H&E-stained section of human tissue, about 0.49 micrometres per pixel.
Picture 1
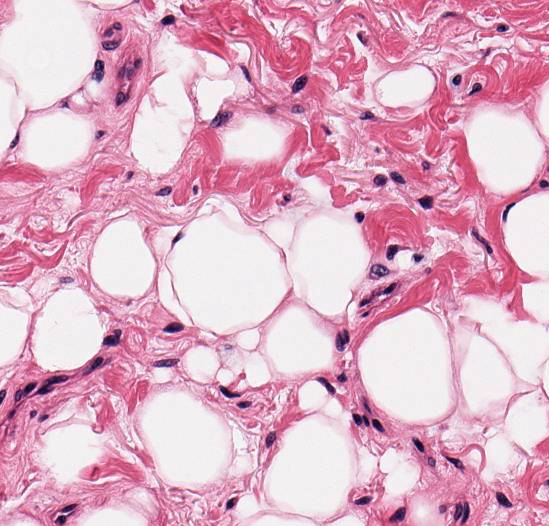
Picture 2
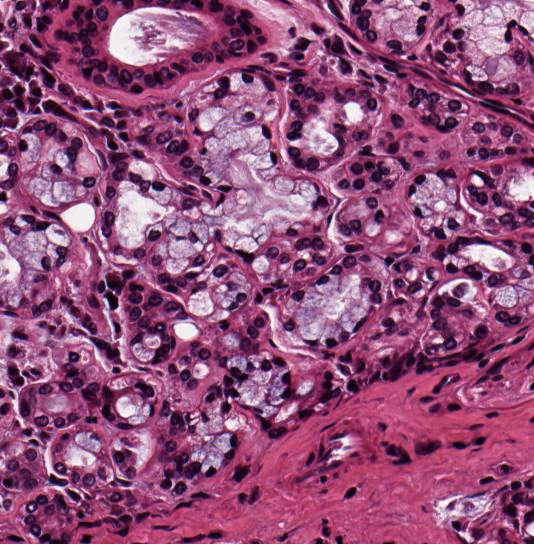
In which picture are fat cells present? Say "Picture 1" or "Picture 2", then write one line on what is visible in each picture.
Picture 1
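Picture 1: The fat cells vary widely in size, with small ones lying among much larger ones.
Picture 2: No fat cells are present in the field.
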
